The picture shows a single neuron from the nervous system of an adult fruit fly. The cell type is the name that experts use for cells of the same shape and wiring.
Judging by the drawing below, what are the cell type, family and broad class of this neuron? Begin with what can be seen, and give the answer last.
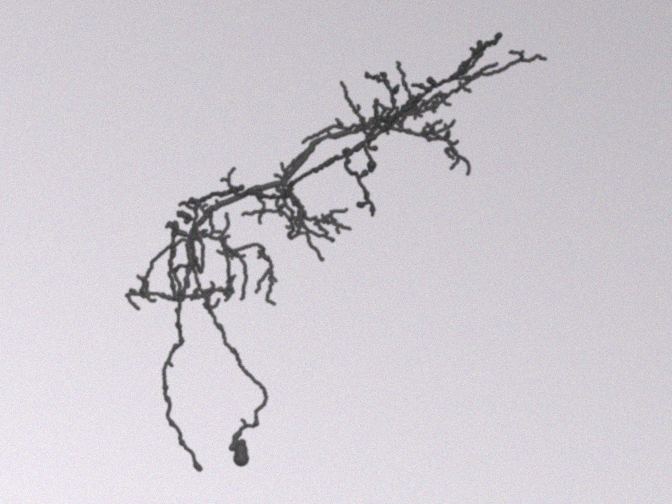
Dozens of branch ends can be seen. In this view it is about as wide as it is tall. Its cell type is GNG577. Its family is hemilineage LB5. Its broad class is central-brain intrinsic neuron.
